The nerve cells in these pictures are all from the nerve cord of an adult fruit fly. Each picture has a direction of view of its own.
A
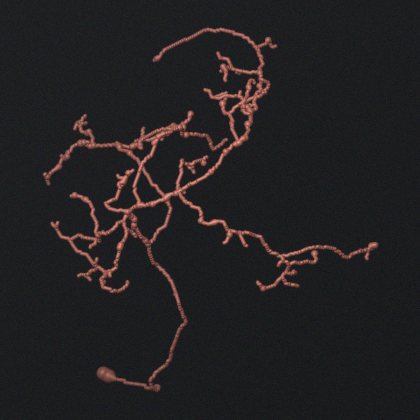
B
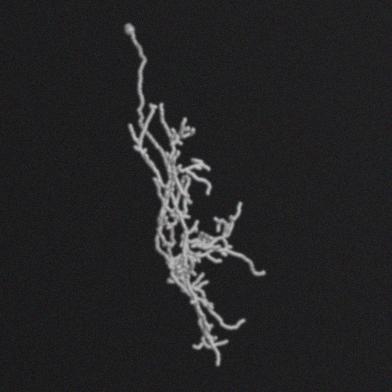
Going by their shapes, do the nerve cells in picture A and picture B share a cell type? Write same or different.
different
